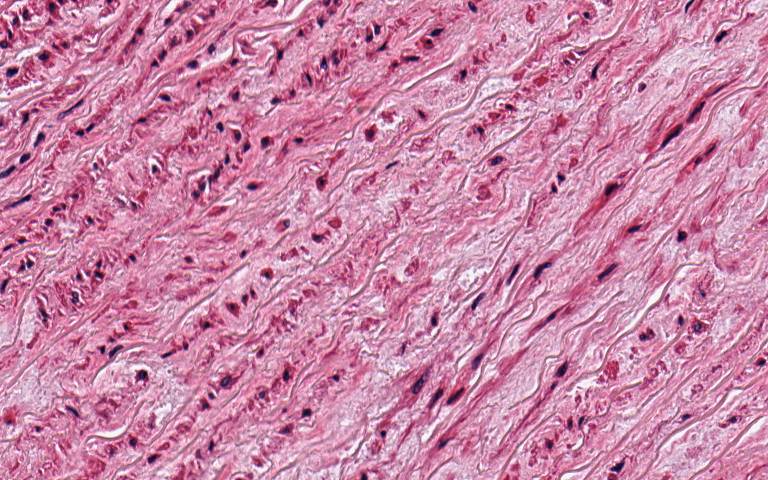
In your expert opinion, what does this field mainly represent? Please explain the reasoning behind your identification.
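The tissue that mainly occupies this field is tunica media of an artery. Its fibres and cells run in parallel bands, diagonally from lower left to upper right, and the pink fibres are wavy throughout. Nuclei lie singly between the fibres rather than in sheets.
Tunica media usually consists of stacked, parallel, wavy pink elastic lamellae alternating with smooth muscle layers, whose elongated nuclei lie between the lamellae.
Pale, loose, wispy material occupies patches between the fibre bundles.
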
